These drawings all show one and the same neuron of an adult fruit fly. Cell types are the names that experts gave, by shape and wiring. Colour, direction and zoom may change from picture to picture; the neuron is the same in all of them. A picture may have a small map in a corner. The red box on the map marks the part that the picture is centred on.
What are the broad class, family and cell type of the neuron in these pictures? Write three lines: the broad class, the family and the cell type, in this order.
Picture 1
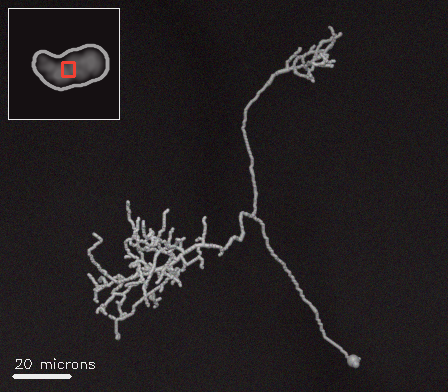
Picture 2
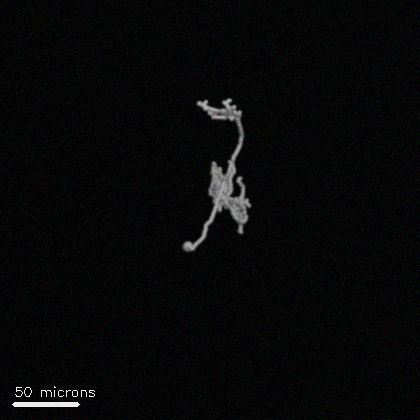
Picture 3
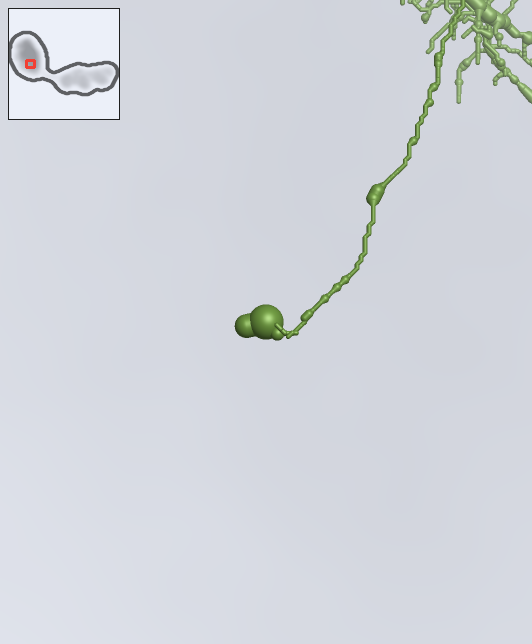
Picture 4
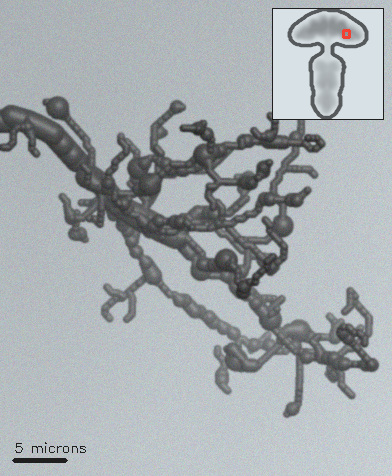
visual projection neuron
LC
LC13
